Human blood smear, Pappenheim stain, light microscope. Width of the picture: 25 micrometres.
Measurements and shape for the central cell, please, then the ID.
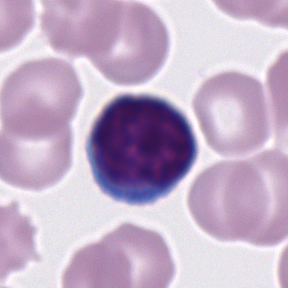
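Size comes to about 10 micrometres across, inside an outline that is round and smooth. Chromatin is dense, dark purple and coarsely clumped. Cytoplasm forms only a thin rim beside the nucleus, widest along the lower edge of the cell. Conclusion: typical lymphocyte.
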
